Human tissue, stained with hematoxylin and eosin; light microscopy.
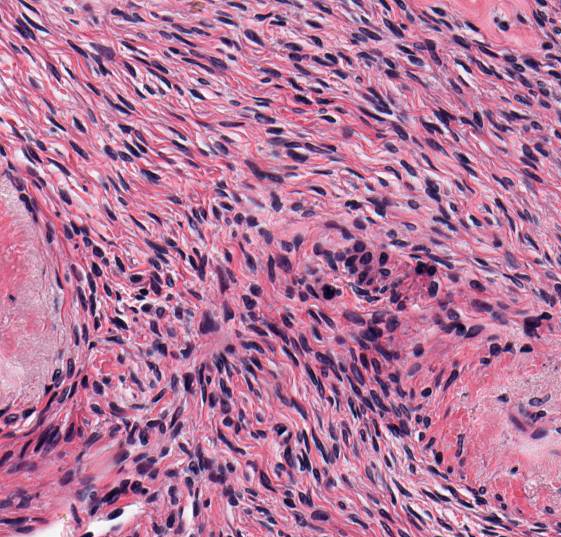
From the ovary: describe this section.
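Spindle cells fill the field, arranged in wavy, streaming fascicles. Most of their nuclei are elongated, spindle-shaped and dark-staining. The cytoplasm is scant and pink, and the borders between cells cannot be distinguished. Fine pink collagen fibres lie between the cells, running in the same direction as them.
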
